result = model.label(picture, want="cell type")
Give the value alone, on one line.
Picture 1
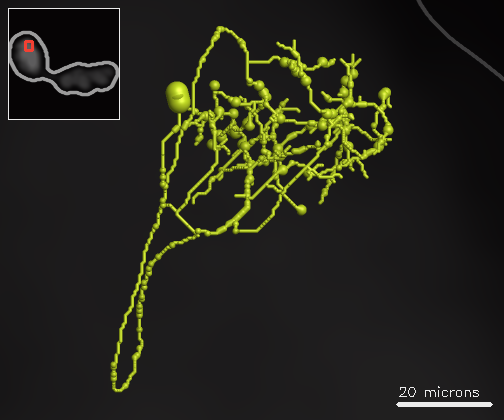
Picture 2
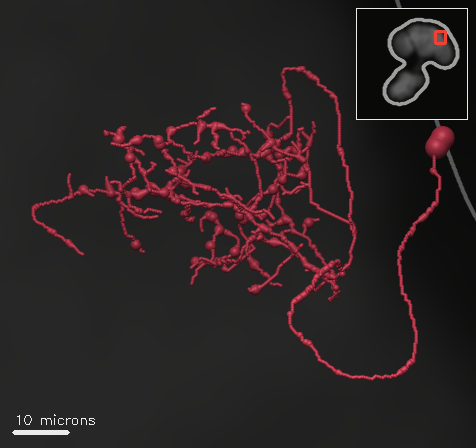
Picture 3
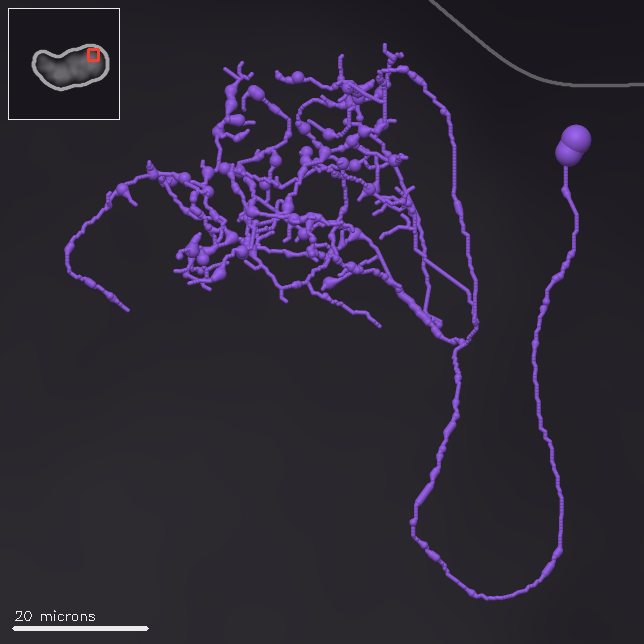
LHAV4a5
